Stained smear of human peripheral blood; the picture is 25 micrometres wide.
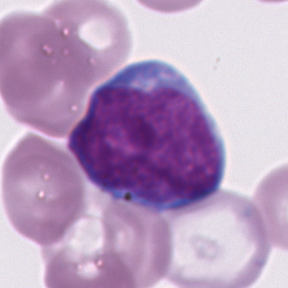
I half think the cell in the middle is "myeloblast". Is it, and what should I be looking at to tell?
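Check one, granules: no distinct granules are visible in the blue cytoplasm.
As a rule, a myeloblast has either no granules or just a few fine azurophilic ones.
Check two, nucleus: it measures about 13 by 10 micrometres and fills about 80% of a cell about 14 micrometres across.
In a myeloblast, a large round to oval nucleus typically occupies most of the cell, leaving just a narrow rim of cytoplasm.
Both checks go with myeloblast. The outline is angular and somewhat polygonal, red cells press against the left and lower sides, and a tiny black dot lies on the lower edge. Verdict: the name myeloblast fits, rather than plasma cell.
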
